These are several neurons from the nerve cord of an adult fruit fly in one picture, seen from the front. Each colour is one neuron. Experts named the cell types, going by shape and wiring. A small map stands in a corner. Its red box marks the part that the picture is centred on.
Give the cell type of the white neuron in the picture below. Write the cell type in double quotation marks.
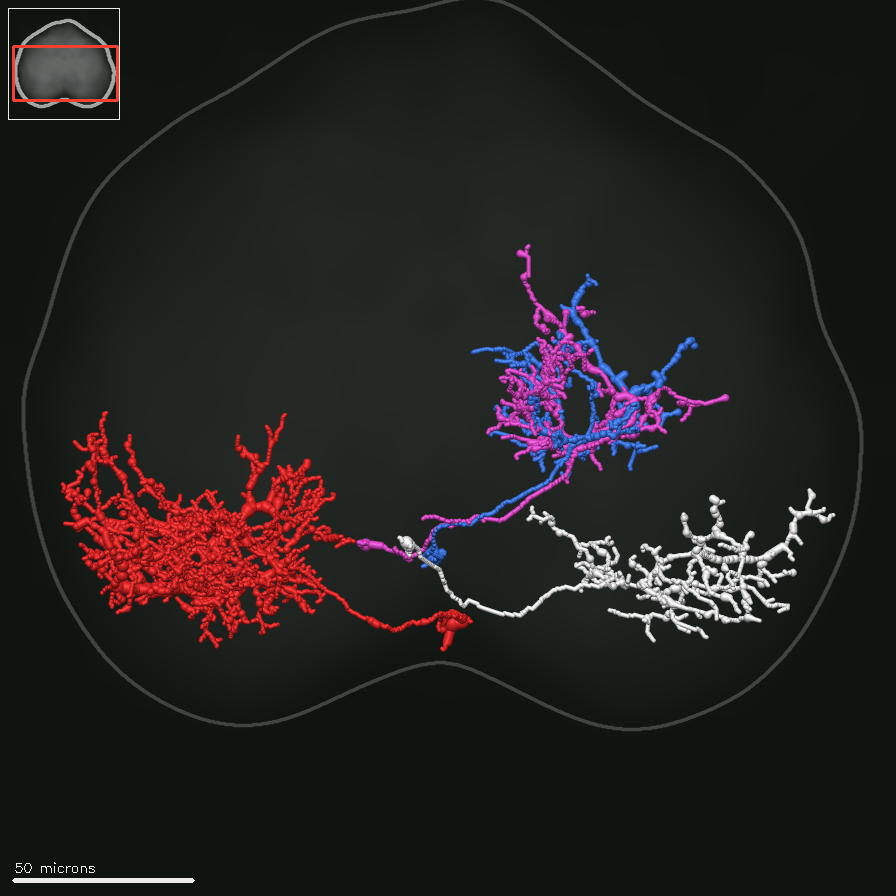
"IN13B065"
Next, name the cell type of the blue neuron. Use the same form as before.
"IN13B057"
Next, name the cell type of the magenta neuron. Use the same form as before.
"IN13B052"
